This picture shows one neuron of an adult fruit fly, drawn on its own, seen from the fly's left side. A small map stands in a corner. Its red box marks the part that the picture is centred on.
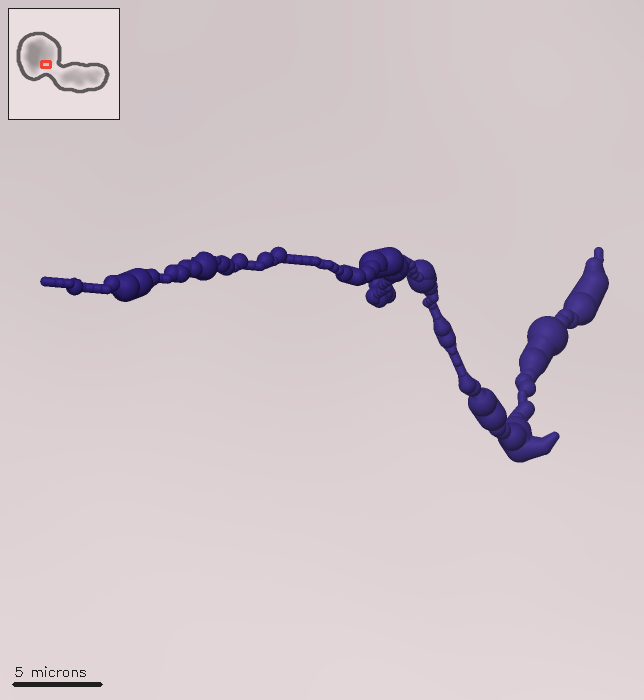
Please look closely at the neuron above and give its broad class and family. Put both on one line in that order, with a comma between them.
photoreceptor or other optic-lobe sensory neuron, class visual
